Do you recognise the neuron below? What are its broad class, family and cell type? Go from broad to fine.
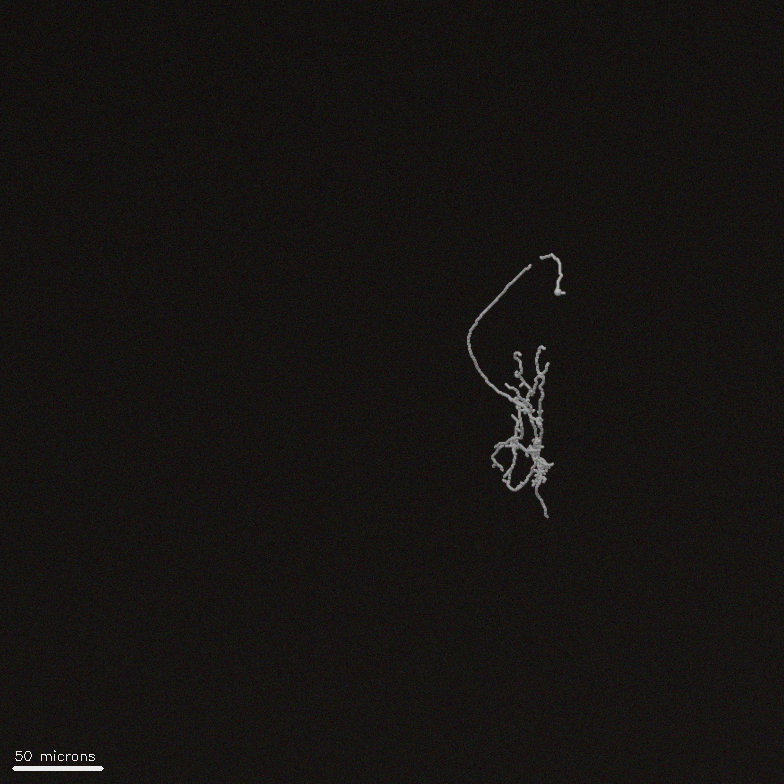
central-brain intrinsic neuron; hemilineage AOTUv1_ventral; WED002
